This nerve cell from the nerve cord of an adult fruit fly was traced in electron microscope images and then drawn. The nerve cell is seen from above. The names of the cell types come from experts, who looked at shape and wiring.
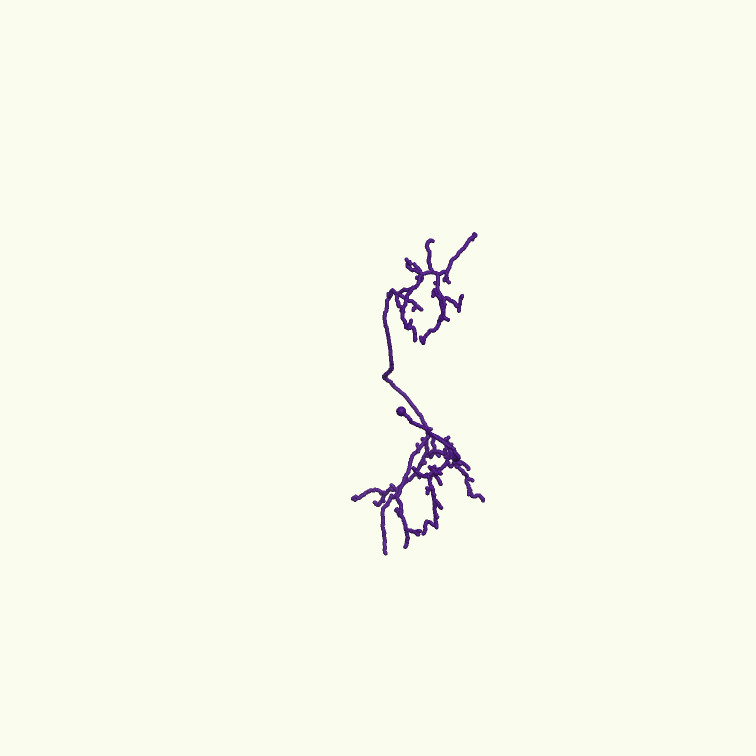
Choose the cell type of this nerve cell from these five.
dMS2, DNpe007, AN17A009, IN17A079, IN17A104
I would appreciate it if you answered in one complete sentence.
This nerve cell is given the cell type IN17A104.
